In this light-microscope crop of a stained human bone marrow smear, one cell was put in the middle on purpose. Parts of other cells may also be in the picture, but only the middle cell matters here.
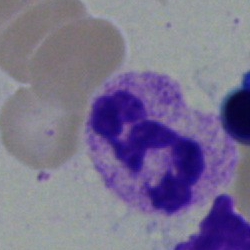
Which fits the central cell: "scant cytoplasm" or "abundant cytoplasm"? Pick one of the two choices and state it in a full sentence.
The cell has plenty of cytoplasm around its nucleus.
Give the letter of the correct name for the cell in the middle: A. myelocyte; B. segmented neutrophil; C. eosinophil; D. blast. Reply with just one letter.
B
